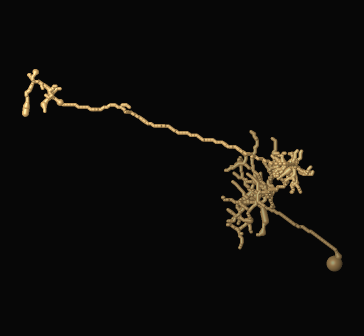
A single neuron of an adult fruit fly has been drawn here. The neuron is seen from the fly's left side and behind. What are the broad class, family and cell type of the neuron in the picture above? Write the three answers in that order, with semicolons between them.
optic-lobe intrinsic neuron; Tm; Tm6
